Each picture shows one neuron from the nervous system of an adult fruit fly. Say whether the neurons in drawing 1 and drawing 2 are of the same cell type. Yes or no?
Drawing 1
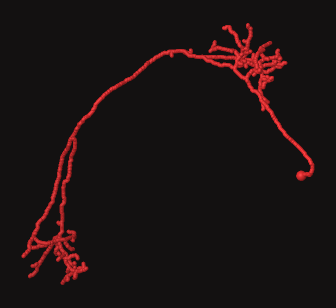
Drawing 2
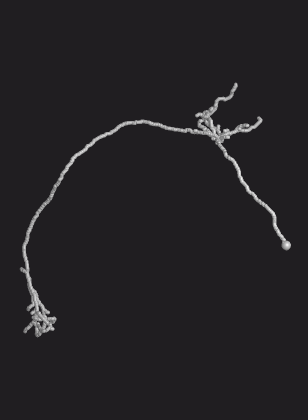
yes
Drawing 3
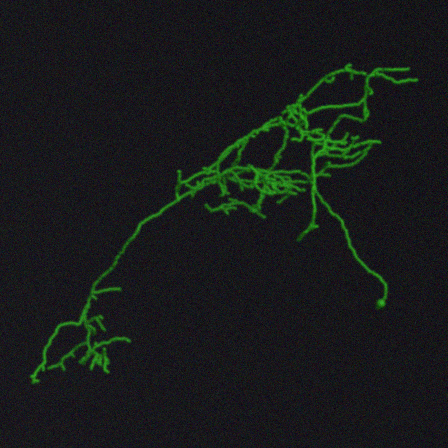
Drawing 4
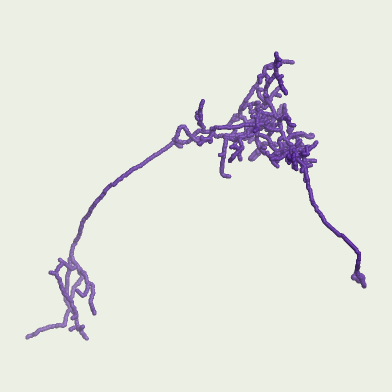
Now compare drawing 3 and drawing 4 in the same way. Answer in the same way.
no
